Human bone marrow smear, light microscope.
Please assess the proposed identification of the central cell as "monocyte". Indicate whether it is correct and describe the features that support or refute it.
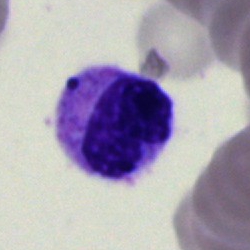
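Dense, clumped chromatin staining very dark purple is the leading feature of this cell.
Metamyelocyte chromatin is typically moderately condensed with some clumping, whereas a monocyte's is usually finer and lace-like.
The clumping therefore speaks for metamyelocyte and against monocyte. The cytoplasm, lying mostly on the left, stains purple-violet rather than grey-blue.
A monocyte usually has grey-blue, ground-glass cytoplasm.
The cytoplasmic colour thus does not support monocyte either. The cell is a metamyelocyte, not a monocyte. Its outline is roughly round, and the nucleus is placed off-centre toward the right. A single small dark dot lies in the cytoplasm near the upper left edge.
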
